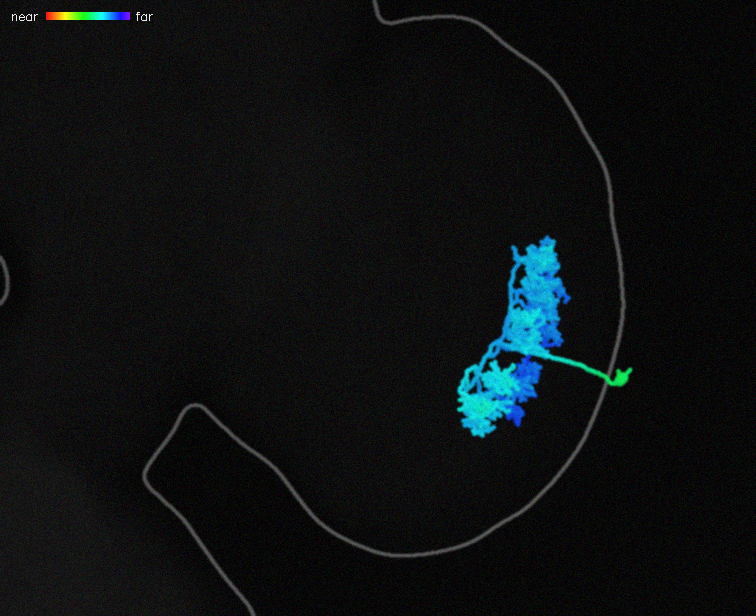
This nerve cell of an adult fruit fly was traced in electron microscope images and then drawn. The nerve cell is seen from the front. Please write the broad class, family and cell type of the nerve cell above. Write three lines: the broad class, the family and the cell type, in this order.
optic-lobe intrinsic neuron
Pm
Pm3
